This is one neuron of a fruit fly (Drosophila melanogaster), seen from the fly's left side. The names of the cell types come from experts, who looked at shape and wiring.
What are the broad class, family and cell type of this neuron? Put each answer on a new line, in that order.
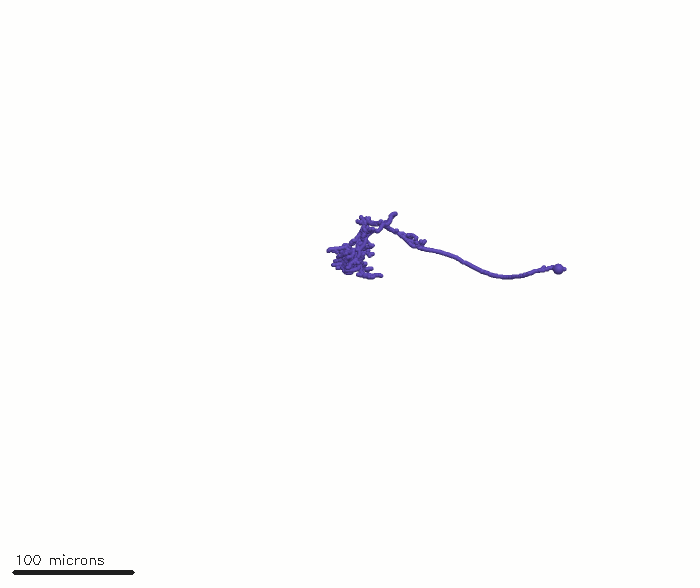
nerve-cord intrinsic neuron
hemilineage 06A
IN06A055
